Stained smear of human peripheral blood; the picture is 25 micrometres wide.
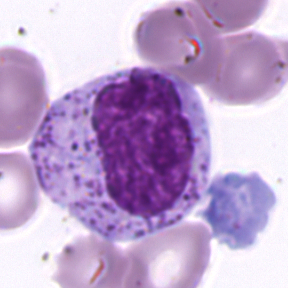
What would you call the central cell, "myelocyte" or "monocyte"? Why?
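Myelocyte is the answer.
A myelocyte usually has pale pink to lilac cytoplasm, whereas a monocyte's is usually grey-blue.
The cytoplasm here is pale lilac-grey, in keeping with a myelocyte. Small dark purple granules are scattered through it, and its widest band lies left of the nucleus, which sits off-centre toward the right.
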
